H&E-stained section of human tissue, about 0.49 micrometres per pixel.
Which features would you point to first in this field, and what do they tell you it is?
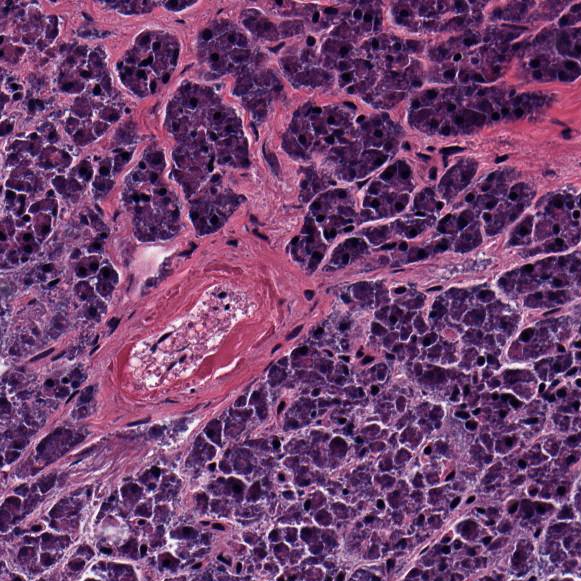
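Look here: this is exocrine pancreas. Notice the cells gathered in small clusters, with deeply purple, granular-looking cytoplasm and small round dark nuclei.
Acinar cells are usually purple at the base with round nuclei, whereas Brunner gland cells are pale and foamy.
Thin branching pink strands run between the clusters. Left of centre sits one thick-walled vessel.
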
